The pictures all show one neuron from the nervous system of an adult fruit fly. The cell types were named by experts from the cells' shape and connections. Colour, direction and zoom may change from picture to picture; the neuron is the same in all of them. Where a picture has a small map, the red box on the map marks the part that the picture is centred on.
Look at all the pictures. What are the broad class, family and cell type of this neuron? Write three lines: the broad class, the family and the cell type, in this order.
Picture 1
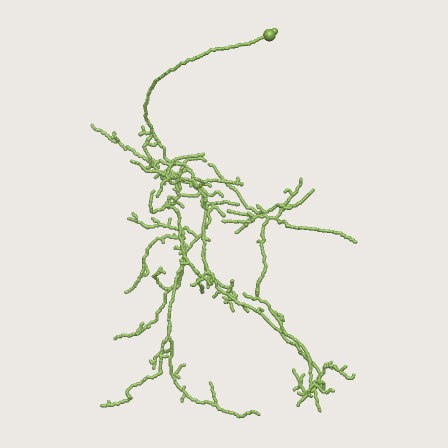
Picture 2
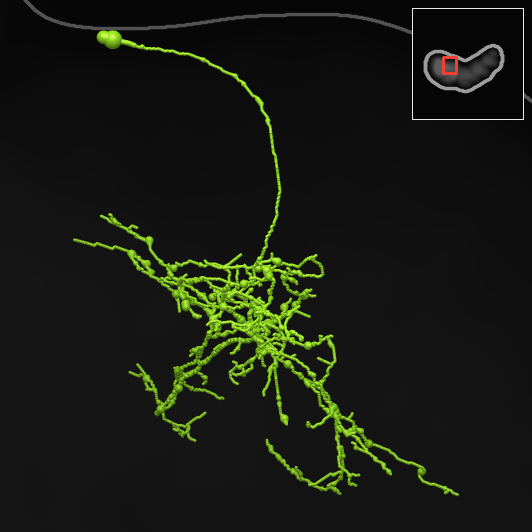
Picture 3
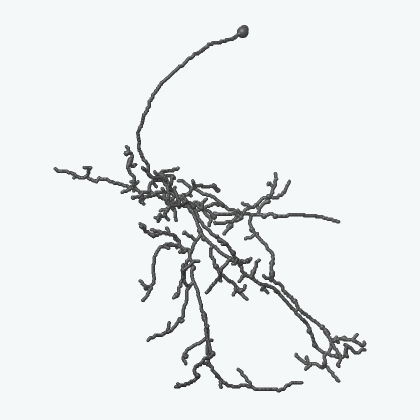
central-brain intrinsic neuron
hemilineage SMPp&v1_posterior
CL185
